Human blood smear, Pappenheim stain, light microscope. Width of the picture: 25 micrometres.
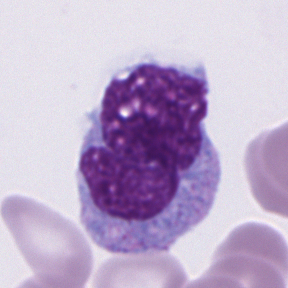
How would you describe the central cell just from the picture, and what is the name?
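The nucleus is folded, a deep notch on its left splitting an upper mass from a lower lobe. Its chromatin is deep purple and coarsely mottled rather than evenly smooth. Small bright white specks lie over the upper part of it. Cytoplasm's pale grey-blue. That's a monocyte.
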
